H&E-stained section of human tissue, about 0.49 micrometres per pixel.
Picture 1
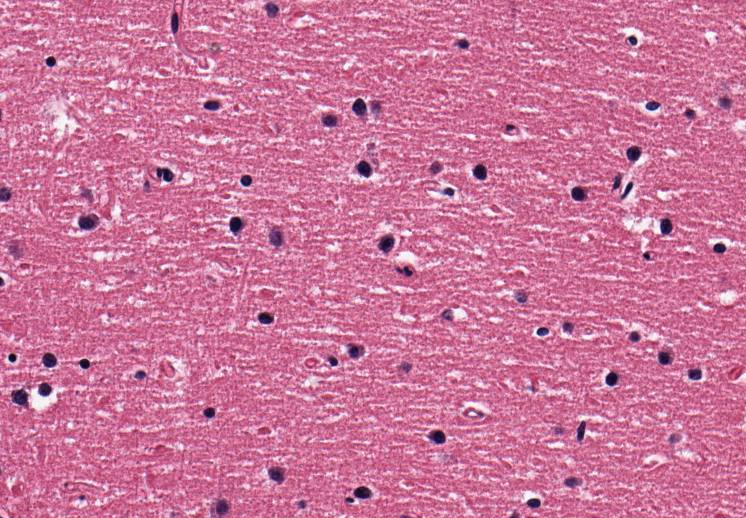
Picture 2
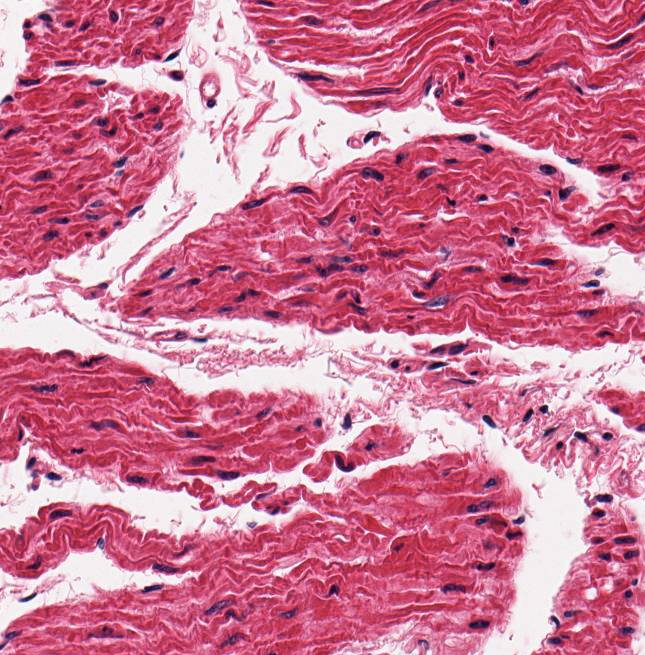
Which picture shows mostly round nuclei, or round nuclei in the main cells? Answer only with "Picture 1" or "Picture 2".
Picture 1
